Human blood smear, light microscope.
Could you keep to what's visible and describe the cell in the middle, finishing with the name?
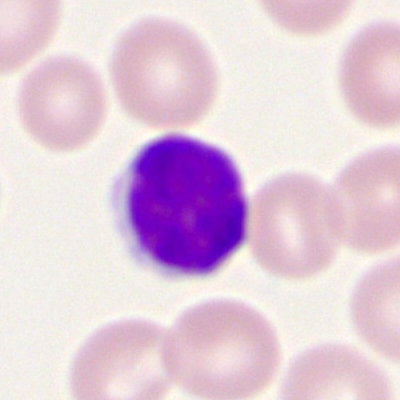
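Dense, dark purple chromatin with only faint paler patches. Scant pale blue cytoplasmic rim, seen mainly on the left. No granules in the cytoplasm. No vacuoles in the cell. Lymphocyte.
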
